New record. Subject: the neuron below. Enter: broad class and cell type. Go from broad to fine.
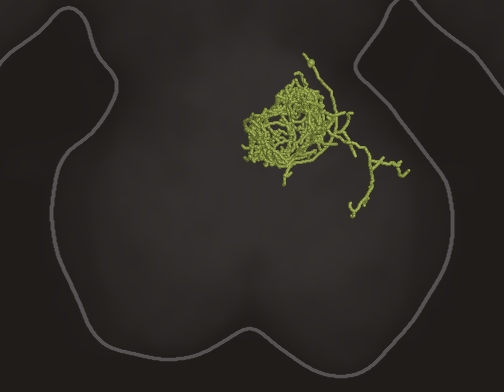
nerve-cord intrinsic neuron; INXXX231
